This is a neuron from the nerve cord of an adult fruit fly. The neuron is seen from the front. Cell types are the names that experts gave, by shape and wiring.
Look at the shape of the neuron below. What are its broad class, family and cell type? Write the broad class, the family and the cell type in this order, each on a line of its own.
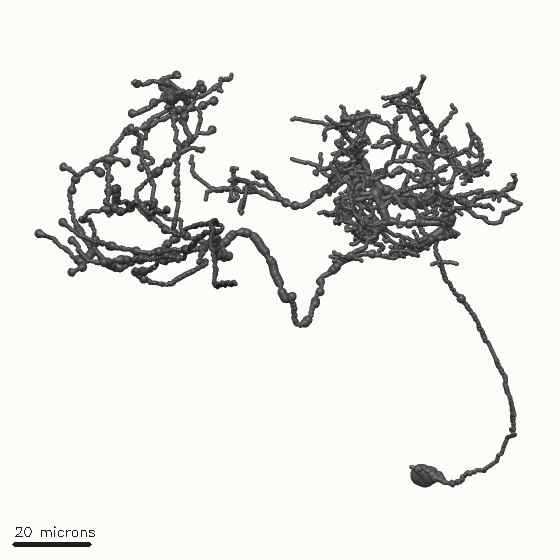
ascending neuron
hemilineage 07B
AN07B032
